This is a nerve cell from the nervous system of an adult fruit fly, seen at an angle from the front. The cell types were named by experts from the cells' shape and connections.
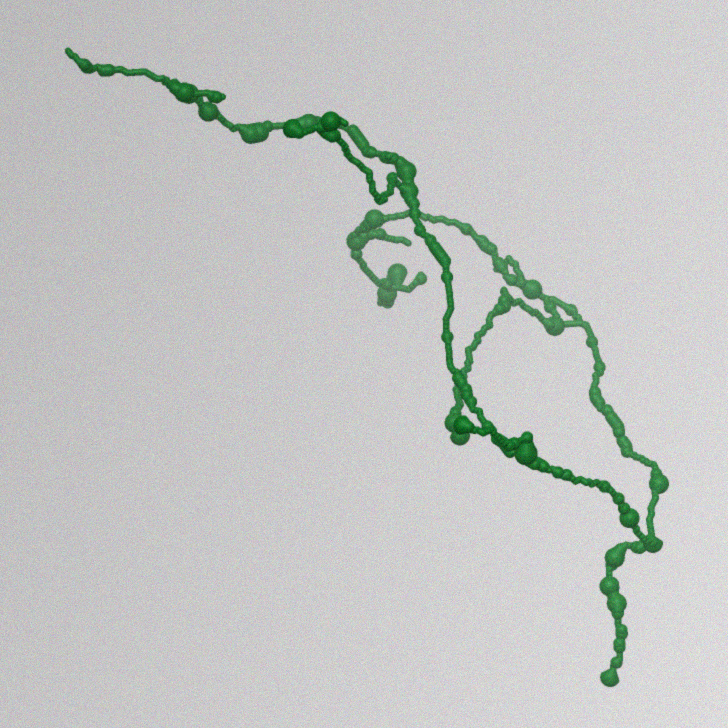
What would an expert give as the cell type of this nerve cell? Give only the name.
GNG643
